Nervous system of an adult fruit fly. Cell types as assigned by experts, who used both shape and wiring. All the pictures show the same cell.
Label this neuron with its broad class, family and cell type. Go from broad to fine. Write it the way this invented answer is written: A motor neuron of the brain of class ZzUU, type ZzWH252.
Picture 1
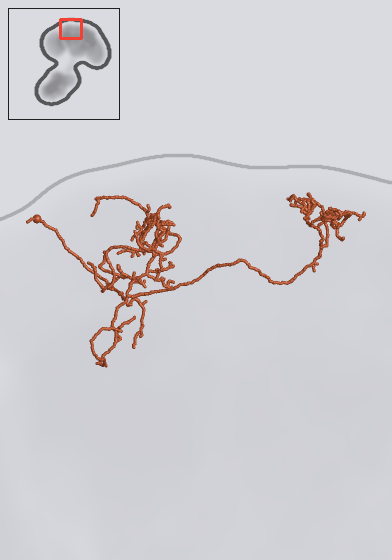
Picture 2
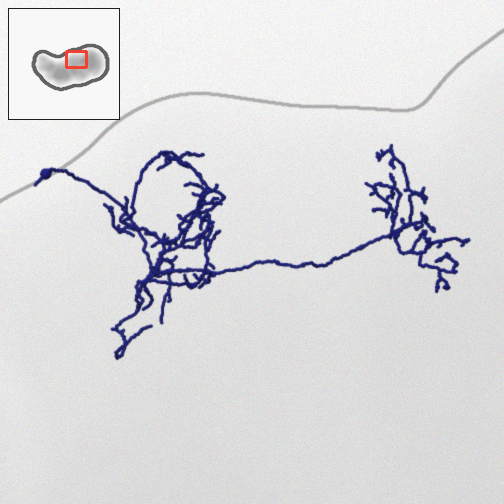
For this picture: A central-brain intrinsic neuron of hemilineage VLPd&p1_posterior, type SMP283.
